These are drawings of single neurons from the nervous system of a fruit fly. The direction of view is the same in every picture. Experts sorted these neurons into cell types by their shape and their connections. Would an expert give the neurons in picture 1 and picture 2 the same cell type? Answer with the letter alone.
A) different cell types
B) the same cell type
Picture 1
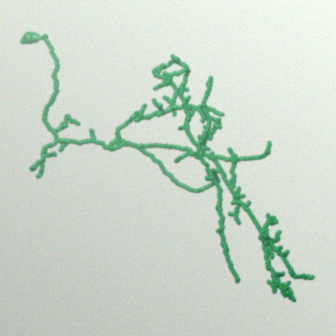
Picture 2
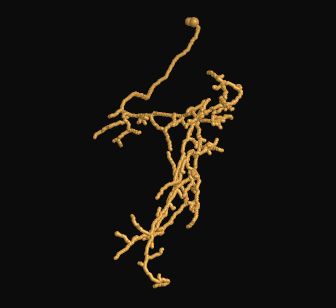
A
